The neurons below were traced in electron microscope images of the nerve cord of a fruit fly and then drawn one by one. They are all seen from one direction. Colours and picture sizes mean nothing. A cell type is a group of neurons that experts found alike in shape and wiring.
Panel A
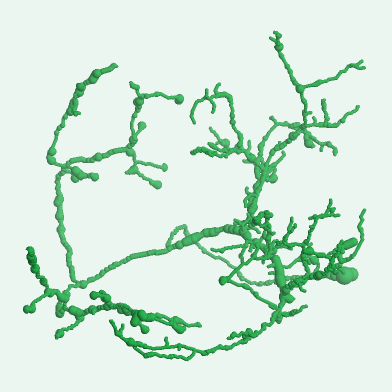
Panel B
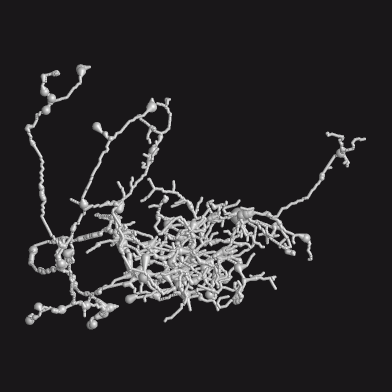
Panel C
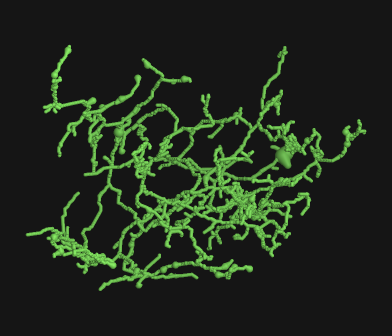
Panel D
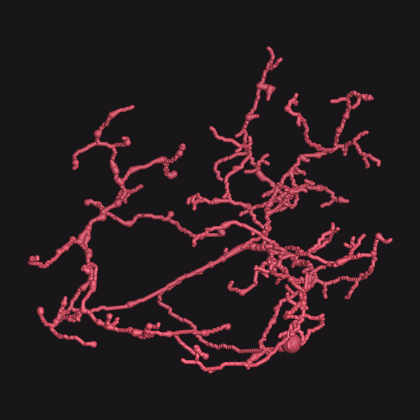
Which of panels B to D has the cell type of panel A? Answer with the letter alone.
D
